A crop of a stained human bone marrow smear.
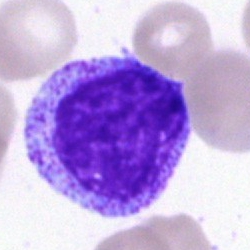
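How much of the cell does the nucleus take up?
Most of its area.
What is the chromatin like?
Dark purple, with a mottled, patchy texture.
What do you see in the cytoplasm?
Its rim is widest on the left side, with fine purple granules scattered through it.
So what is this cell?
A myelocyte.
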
